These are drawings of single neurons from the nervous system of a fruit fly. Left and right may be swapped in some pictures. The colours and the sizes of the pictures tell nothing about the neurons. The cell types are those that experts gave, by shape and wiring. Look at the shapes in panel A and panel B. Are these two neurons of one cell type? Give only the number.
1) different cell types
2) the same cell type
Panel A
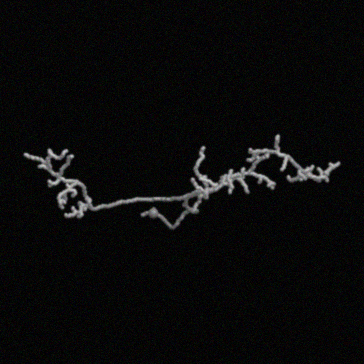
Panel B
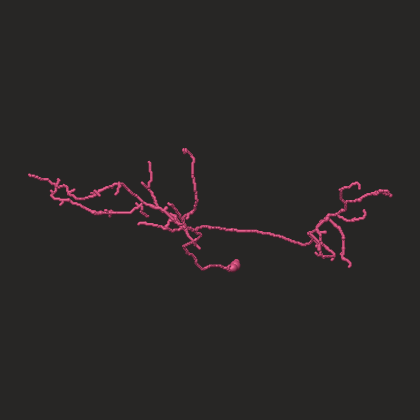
2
